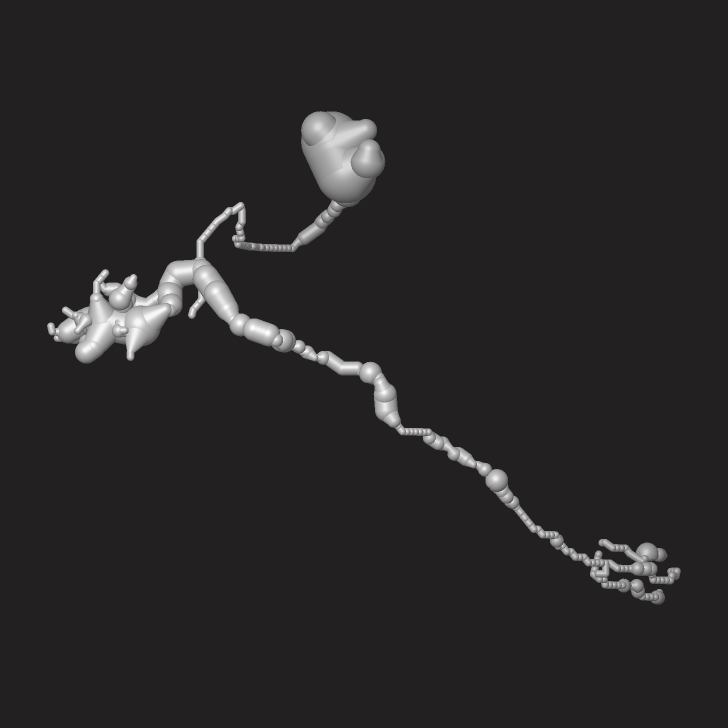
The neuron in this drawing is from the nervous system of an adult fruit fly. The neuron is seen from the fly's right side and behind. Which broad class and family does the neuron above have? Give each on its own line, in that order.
optic-lobe intrinsic neuron
T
